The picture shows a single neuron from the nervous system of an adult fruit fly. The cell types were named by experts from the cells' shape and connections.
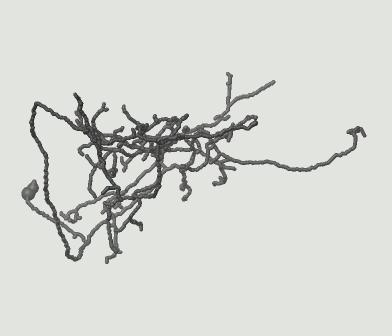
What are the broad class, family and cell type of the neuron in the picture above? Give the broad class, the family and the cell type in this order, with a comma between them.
nerve-cord intrinsic neuron, hemilineage 01A, IN01A069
